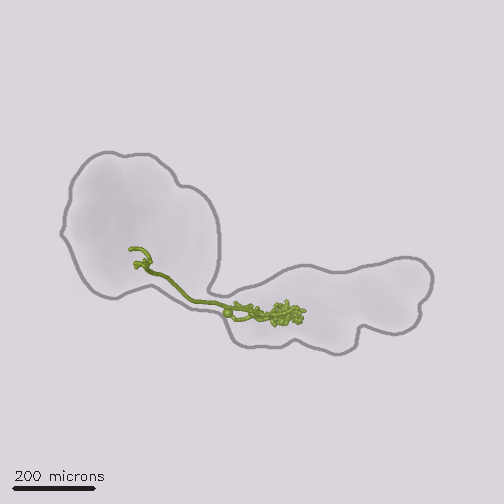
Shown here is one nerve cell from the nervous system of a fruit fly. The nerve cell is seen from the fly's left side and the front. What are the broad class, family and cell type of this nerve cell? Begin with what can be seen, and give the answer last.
The cell body is in the middle of the picture. From left to right in the picture it spans about 450 microns. This is an ascending neuron. The family is hemilineage 08B. It is of cell type AN08B094.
